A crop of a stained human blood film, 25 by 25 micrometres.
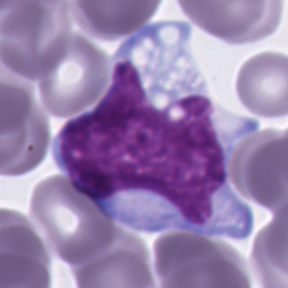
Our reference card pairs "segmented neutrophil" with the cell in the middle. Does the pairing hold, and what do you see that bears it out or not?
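Start with the cytoplasm: it's pale blue, which goes with monocyte rather than segmented neutrophil.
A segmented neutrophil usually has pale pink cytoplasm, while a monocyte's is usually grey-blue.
There are no granules in it either, and that counts against segmented neutrophil.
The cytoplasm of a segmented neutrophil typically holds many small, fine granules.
Beyond that, the outline is irregular and angular rather than round, the nucleus fills more than half of the cell, and the chromatin is dark purple and mottled. So it isn't a segmented neutrophil; it's a monocyte.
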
